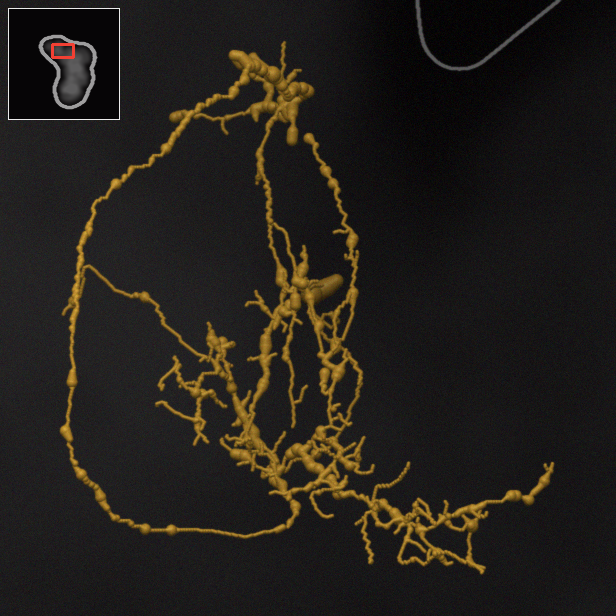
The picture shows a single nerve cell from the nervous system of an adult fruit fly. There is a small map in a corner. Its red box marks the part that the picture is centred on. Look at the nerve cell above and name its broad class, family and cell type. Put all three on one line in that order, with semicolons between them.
nerve-cord intrinsic neuron; hemilineage 02A; IN02A020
